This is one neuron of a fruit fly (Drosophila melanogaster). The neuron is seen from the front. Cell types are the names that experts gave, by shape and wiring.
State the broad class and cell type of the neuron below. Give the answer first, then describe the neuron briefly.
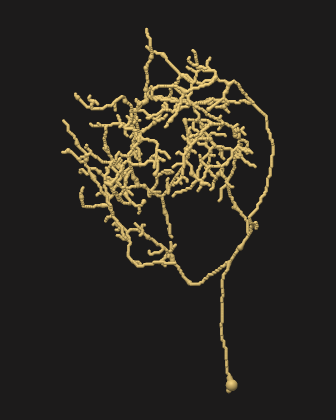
It is a central-brain intrinsic neuron. Its cell type is CB3042. Dozens of branch ends can be seen. In this view it is taller than it is wide.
